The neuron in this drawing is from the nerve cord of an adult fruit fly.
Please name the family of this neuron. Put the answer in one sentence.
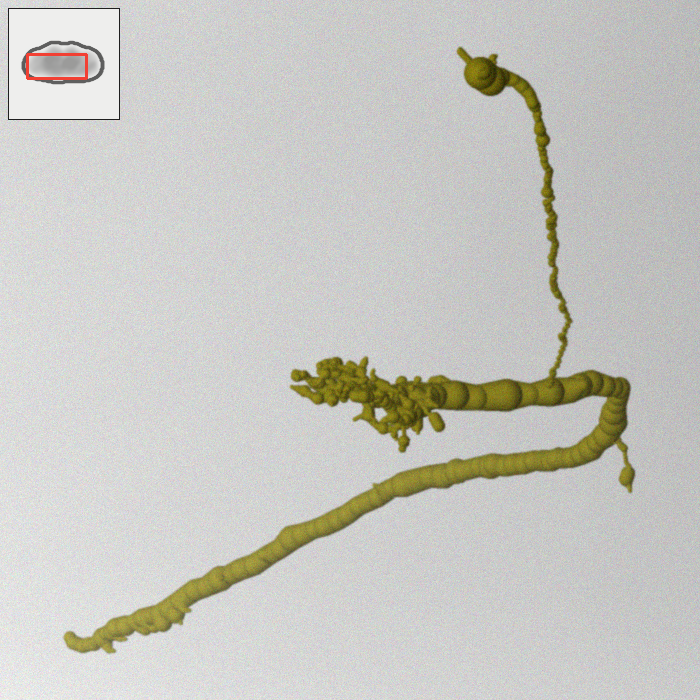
The family is hemilineage 08B.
